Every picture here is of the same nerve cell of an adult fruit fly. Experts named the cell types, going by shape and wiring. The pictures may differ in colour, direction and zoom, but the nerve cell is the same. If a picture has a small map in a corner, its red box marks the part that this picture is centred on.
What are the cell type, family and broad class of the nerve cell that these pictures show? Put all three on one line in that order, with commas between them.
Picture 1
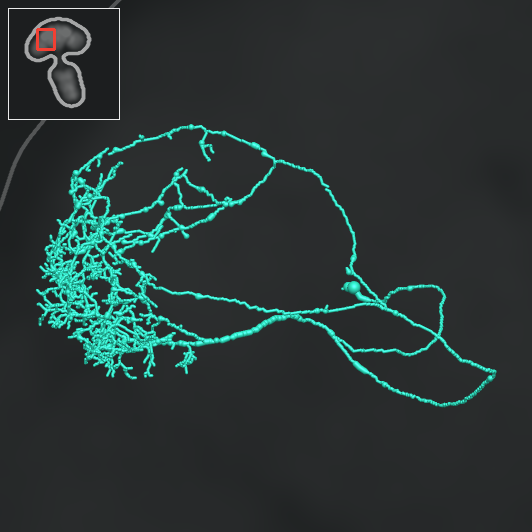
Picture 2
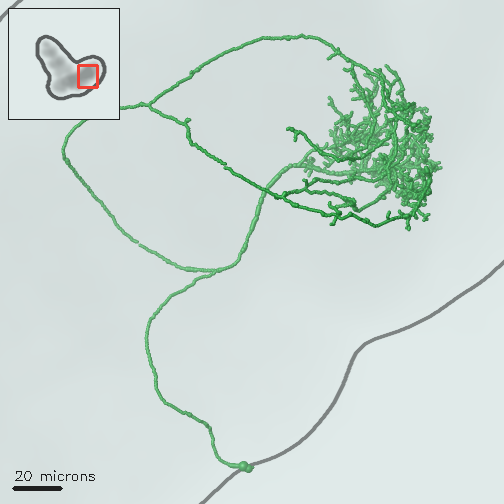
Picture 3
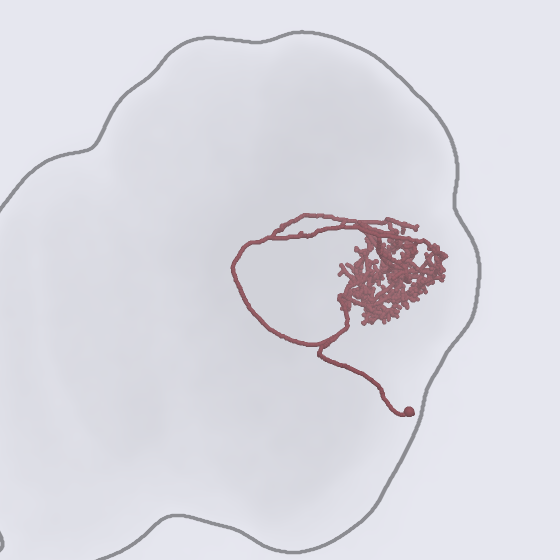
AVLP454_b6, hemilineage LALv1_ventral, central-brain intrinsic neuron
